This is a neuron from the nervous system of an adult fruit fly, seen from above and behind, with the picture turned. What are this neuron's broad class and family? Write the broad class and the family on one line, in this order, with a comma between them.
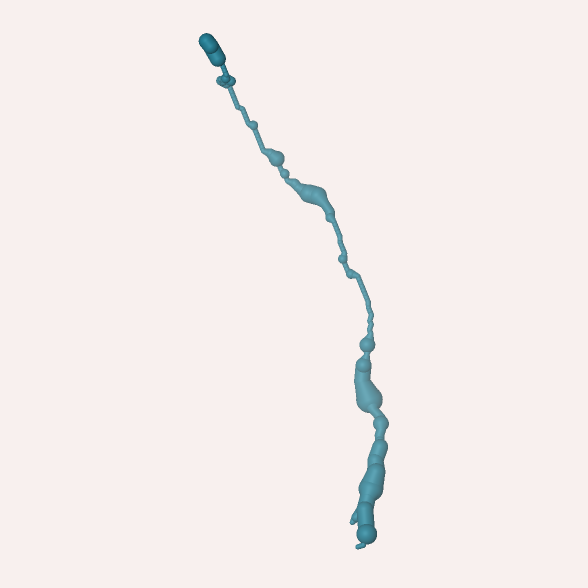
photoreceptor or other optic-lobe sensory neuron, class visual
